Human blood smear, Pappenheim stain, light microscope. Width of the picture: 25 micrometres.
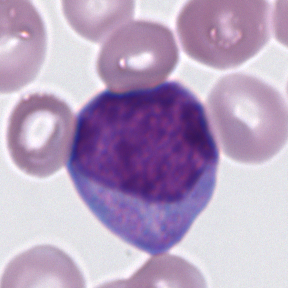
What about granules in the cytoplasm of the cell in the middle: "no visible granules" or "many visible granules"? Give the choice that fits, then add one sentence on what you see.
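Many visible granules. Fine pinkish-purple granules are scattered through the cytoplasm.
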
